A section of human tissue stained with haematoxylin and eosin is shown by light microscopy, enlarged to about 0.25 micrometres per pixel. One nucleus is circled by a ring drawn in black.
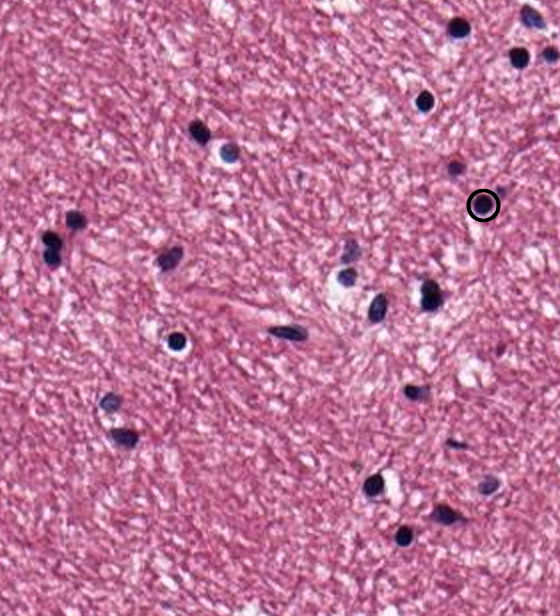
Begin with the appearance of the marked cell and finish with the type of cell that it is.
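The nucleus is round with a smooth, sharp outline. The nucleus is stained very dark and evenly throughout, with no inner detail visible, and is darker than the paler nucleus just above and to its left. The nucleus is among the smaller nuclei in the field. The cell sits on its own in the pink, finely fibrillar background, with other nuclei nearby but not touching it. The marked cell is an oligodendrocyte.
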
